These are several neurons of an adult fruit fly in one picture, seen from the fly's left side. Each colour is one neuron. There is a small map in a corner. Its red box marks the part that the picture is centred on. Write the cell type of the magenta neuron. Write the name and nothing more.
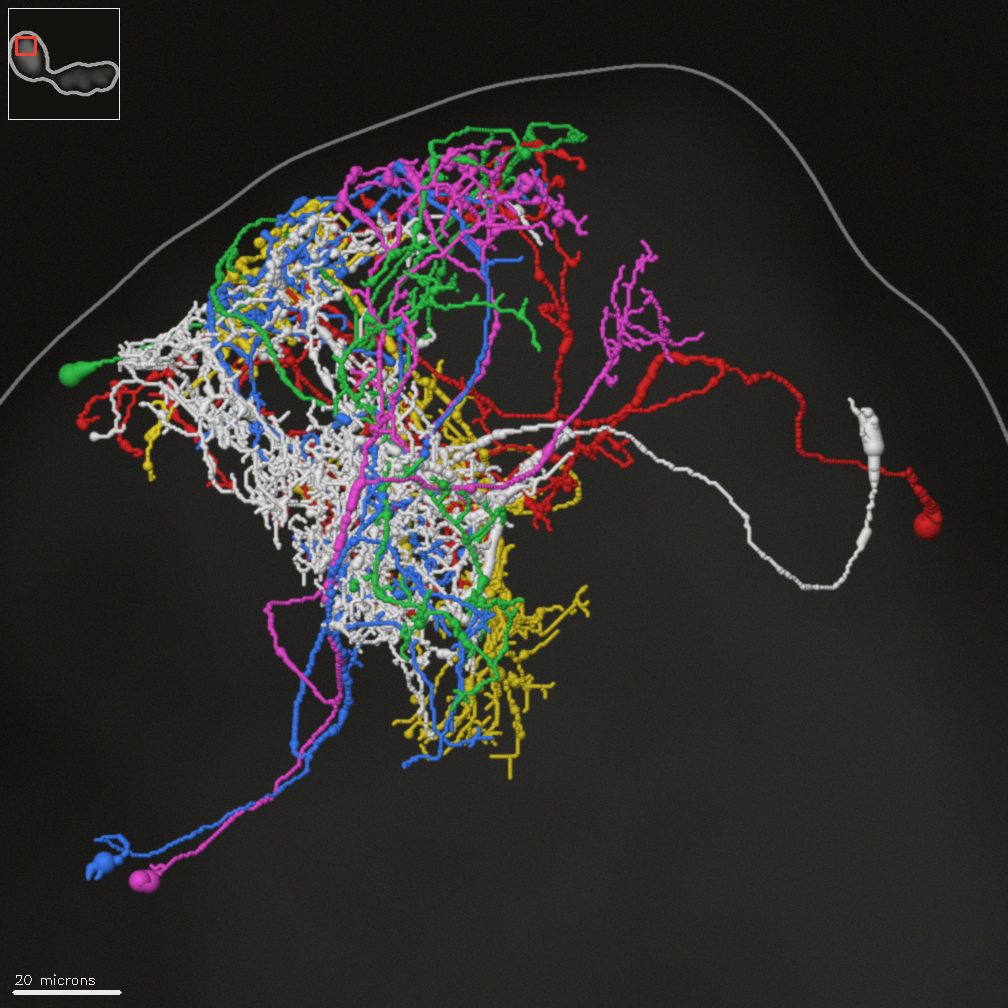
SMP171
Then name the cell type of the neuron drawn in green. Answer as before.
SMP106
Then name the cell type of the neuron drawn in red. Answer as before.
SMP193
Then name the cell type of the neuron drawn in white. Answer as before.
pC1_18b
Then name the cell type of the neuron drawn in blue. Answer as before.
SMP172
